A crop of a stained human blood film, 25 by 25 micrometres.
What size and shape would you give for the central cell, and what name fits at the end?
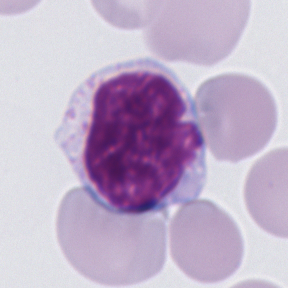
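Off-centre and shifted towards the right of the cell, the nucleus measures about 12 by 10 micrometres. Its chromatin is dark purple and clumped, with paler streaks between the clumps. The pale blue cytoplasm forms its widest rim on the left side, and a few fine pink-purple granules lie in it, mostly on that side. This is a large granular lymphocyte.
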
